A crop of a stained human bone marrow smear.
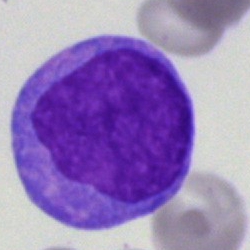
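Blast, central cell, stained bone marrow smear. Outline round, smooth. Nucleus fills most of cell, off-centre toward upper right; chromatin finely textured, evenly purple, no coarse dark blocks. Cytoplasm: blue-violet rim, widest at lower left.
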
